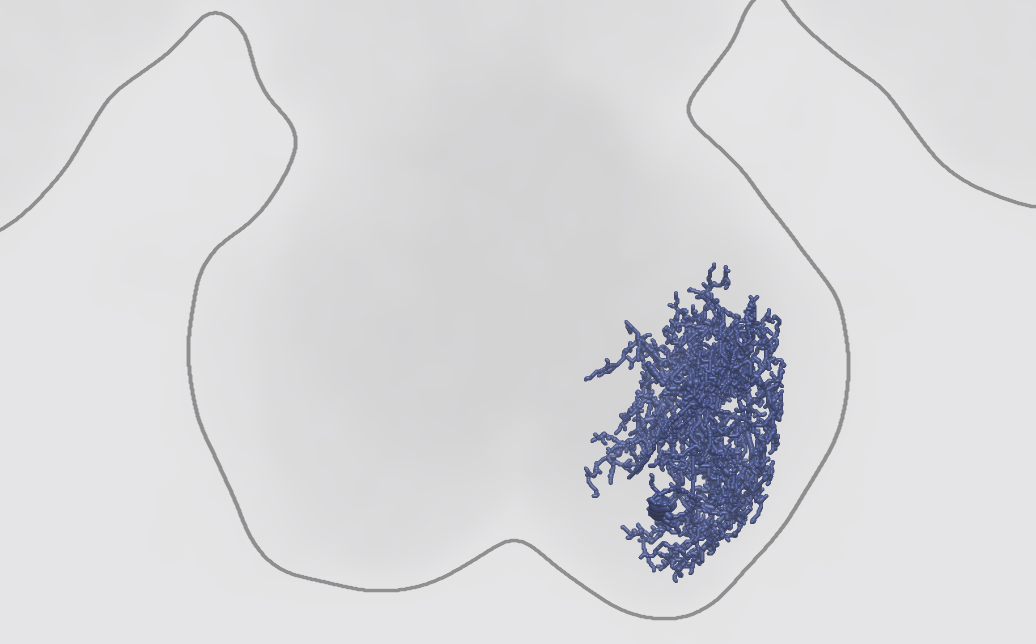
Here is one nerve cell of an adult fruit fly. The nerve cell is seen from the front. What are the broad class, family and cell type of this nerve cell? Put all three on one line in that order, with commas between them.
nerve-cord intrinsic neuron, hemilineage 08A, IN08A005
